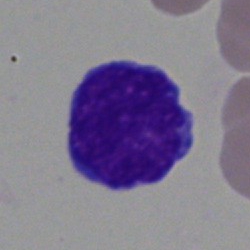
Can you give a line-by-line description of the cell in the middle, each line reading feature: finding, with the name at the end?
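Outline: roughly round, a small irregular bulge on the right, it seems
Staining: deep blue-purple throughout
Chromatin: dark and dense, small paler pinkish spots scattered in it
Granules: none that I can see
Cell: blast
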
